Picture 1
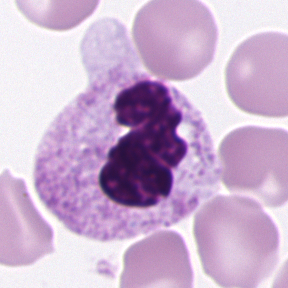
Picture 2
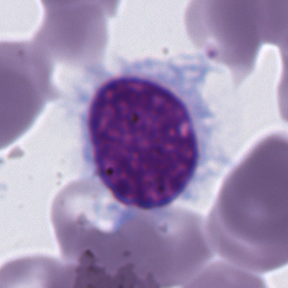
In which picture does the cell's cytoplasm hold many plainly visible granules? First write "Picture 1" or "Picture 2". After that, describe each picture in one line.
Picture 1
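In picture 1: Fine pinkish-violet granules are scattered evenly through the cytoplasm.
In picture 2: No granules are seen in the cytoplasm.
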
